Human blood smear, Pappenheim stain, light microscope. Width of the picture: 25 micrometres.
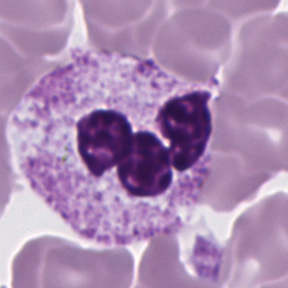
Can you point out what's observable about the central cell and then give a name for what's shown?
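Look at the middle one: its outline is roughly round. The nucleus splits into three lobes, and the chromatin is dark purple and coarsely clumped. Purple granules are scattered all through the cytoplasm. That's a segmented neutrophil.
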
